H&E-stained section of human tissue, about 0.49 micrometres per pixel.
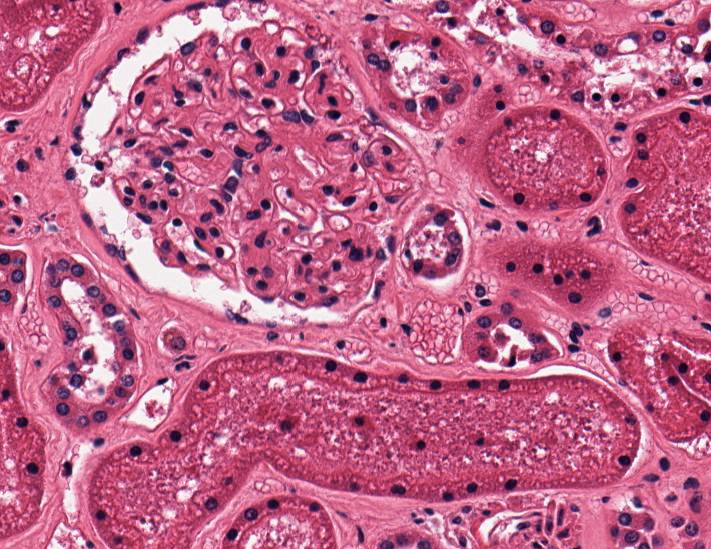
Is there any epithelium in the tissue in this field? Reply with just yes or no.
Yes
